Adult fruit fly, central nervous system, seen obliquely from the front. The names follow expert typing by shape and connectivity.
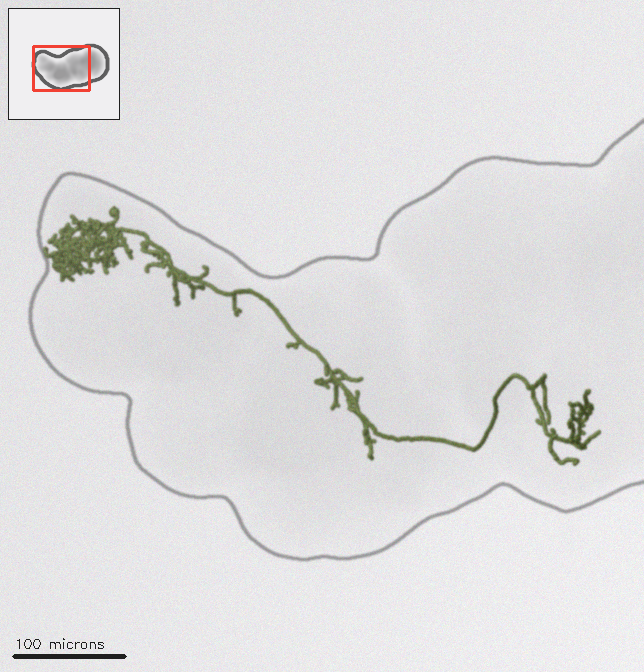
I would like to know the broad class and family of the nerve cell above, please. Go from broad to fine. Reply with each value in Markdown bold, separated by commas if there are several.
**ascending neuron**, **hemilineage 19A**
